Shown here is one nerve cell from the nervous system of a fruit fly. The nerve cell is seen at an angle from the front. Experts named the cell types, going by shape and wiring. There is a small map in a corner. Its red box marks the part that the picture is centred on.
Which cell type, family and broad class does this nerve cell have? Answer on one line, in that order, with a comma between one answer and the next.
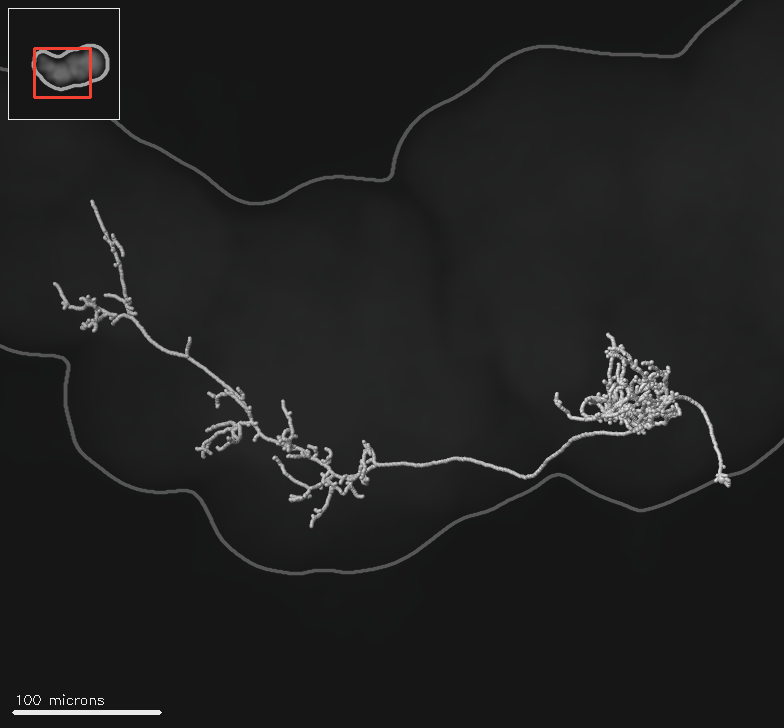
DNge131, hemilineage MX3, descending neuron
